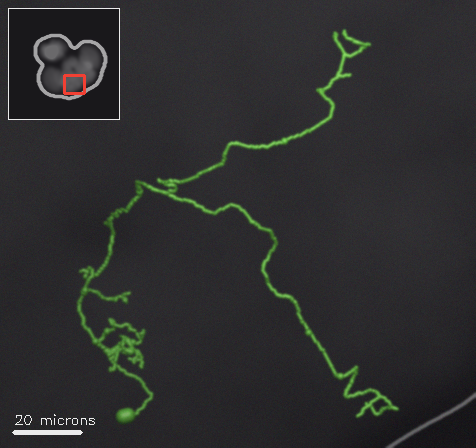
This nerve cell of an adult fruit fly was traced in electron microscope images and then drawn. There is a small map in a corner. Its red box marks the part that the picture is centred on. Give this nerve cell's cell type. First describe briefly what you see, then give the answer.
By the scale bar it is about 120 microns tall in this view. In this view it is about as wide as it is tall. Its broad class is central-brain intrinsic neuron. Its cell type is KCab-s.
